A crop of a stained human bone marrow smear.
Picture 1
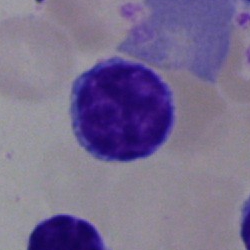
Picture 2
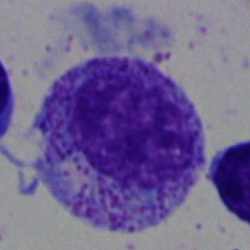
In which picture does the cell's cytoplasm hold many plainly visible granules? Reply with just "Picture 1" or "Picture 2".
Picture 2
